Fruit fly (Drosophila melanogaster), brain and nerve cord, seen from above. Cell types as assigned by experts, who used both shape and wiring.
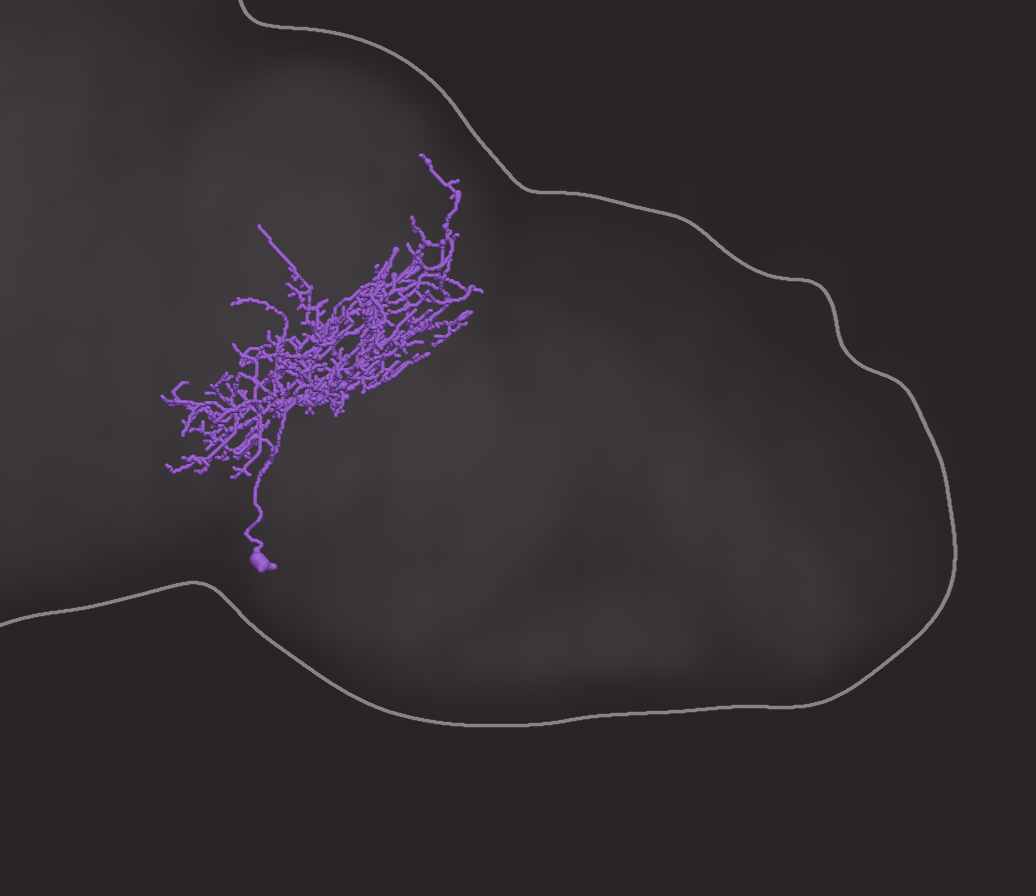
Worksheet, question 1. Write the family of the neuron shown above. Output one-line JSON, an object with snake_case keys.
{"family": "hemilineage VLPp&l1_anterior"}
